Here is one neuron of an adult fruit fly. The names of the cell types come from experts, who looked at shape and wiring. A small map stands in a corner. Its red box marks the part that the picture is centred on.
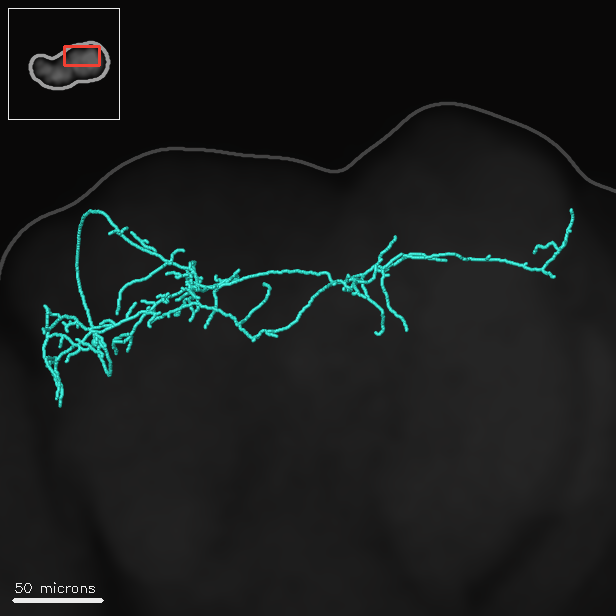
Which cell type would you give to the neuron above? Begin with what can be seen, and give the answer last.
From left to right in the picture it spans about 300 microns. Dozens of branch ends can be seen. This is a central-brain intrinsic neuron. Its cell type is CL012.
